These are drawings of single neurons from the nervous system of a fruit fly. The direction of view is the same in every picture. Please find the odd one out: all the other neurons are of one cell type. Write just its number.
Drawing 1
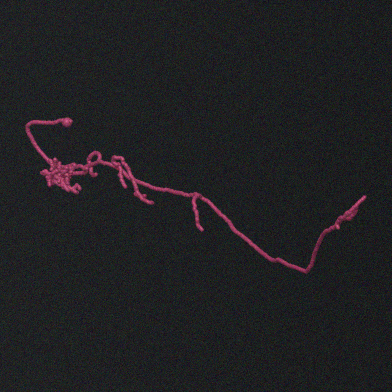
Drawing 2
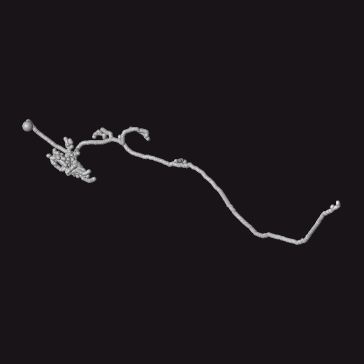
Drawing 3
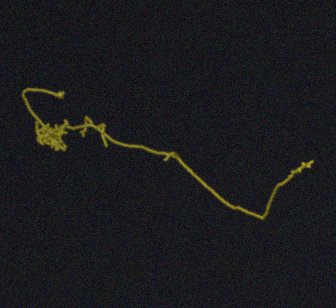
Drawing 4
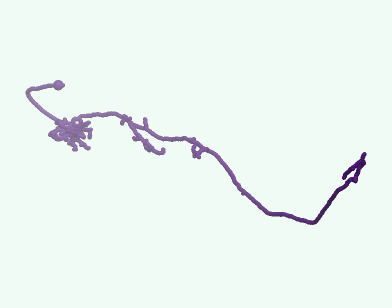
2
